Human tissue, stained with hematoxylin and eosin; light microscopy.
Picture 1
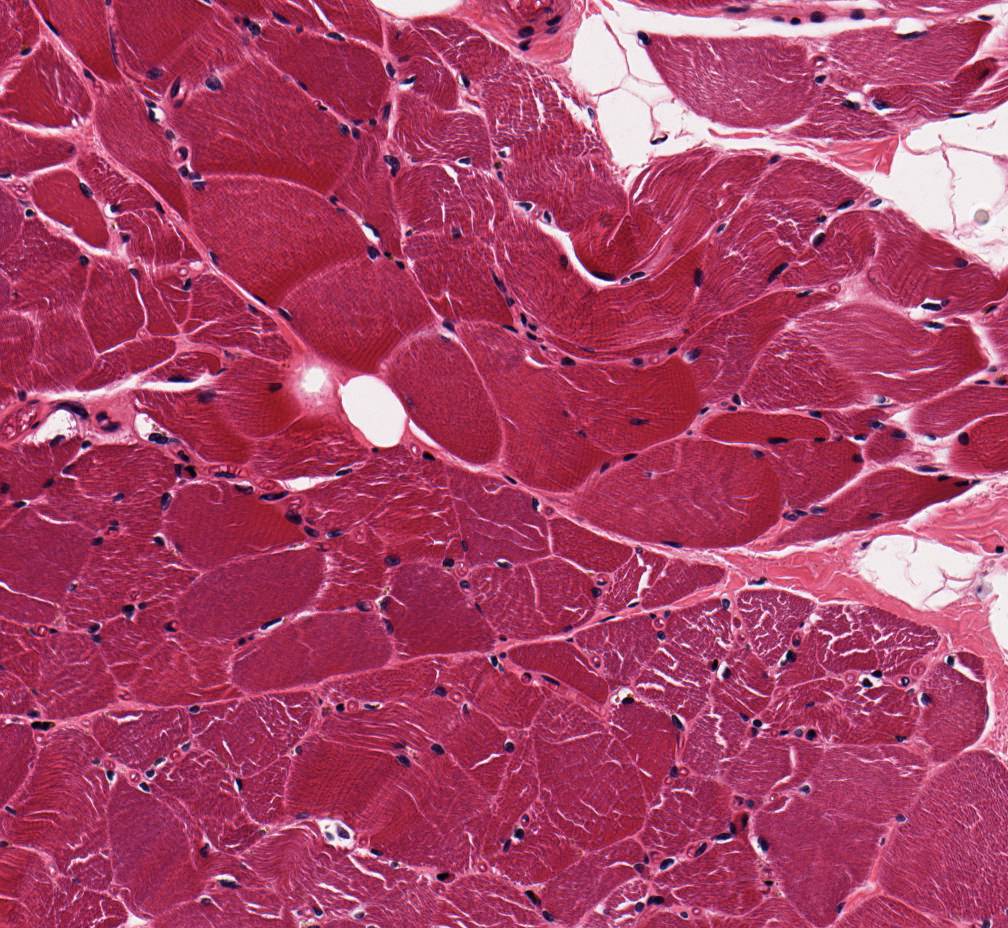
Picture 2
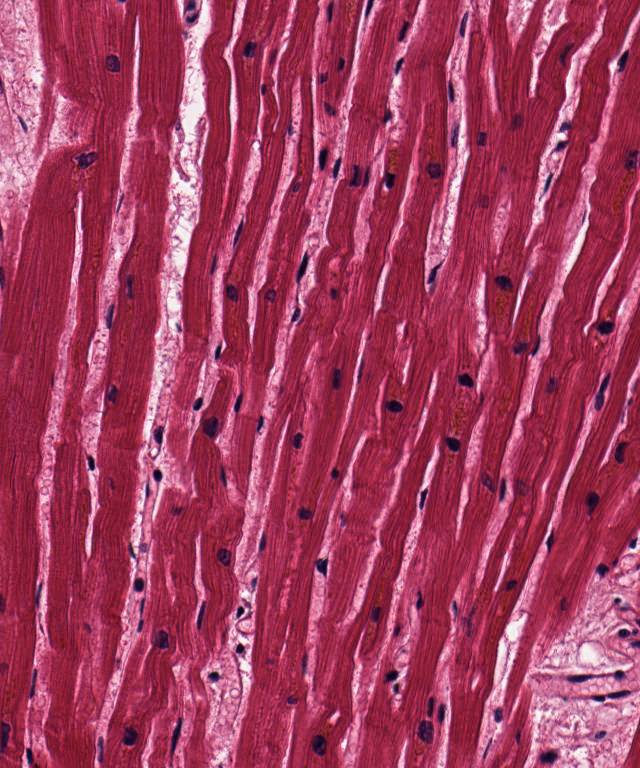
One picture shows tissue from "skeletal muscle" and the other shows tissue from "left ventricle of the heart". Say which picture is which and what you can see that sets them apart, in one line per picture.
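Picture 1: skeletal muscle. The muscle fibre nuclei sit at the edges of the fibres rather than in their centres.
Picture 2: left ventricle of the heart. The muscle fibres have oval nuclei that lie in the centre of the fibre.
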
